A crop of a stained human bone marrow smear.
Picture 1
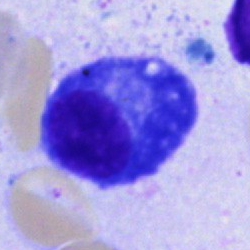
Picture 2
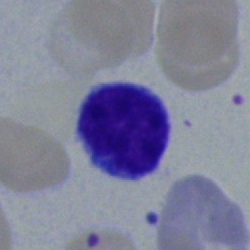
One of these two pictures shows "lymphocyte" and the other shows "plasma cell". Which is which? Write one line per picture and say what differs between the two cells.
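Picture 1 shows a plasma cell: The cytoplasm is abundant and deep blue.
Picture 2 shows a lymphocyte: Cytoplasm is scant, seen only as a thin sliver at the edge.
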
